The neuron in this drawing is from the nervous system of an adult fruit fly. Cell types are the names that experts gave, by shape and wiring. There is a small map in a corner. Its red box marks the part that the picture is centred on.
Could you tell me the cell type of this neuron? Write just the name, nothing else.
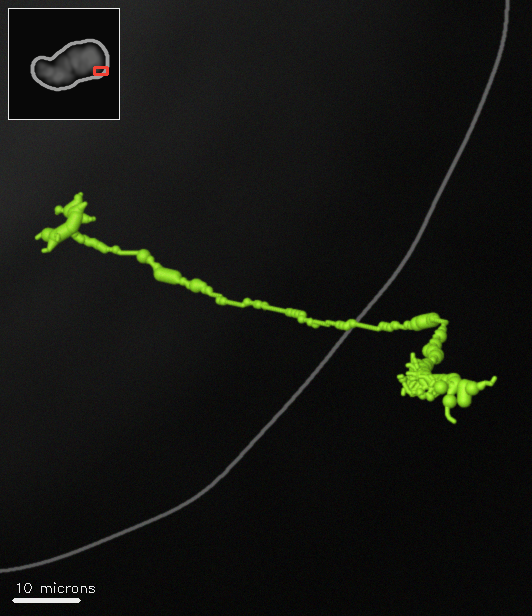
L3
